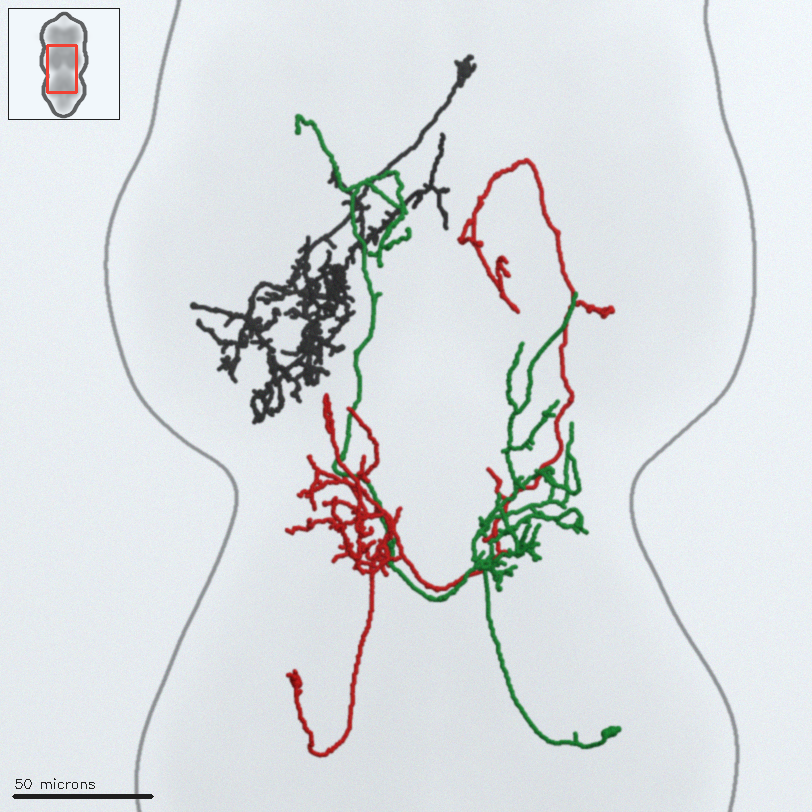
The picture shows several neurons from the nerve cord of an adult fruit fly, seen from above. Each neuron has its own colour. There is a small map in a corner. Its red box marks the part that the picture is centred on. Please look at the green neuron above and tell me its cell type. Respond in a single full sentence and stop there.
Among cell types, the one for this neuron is IN07B093.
